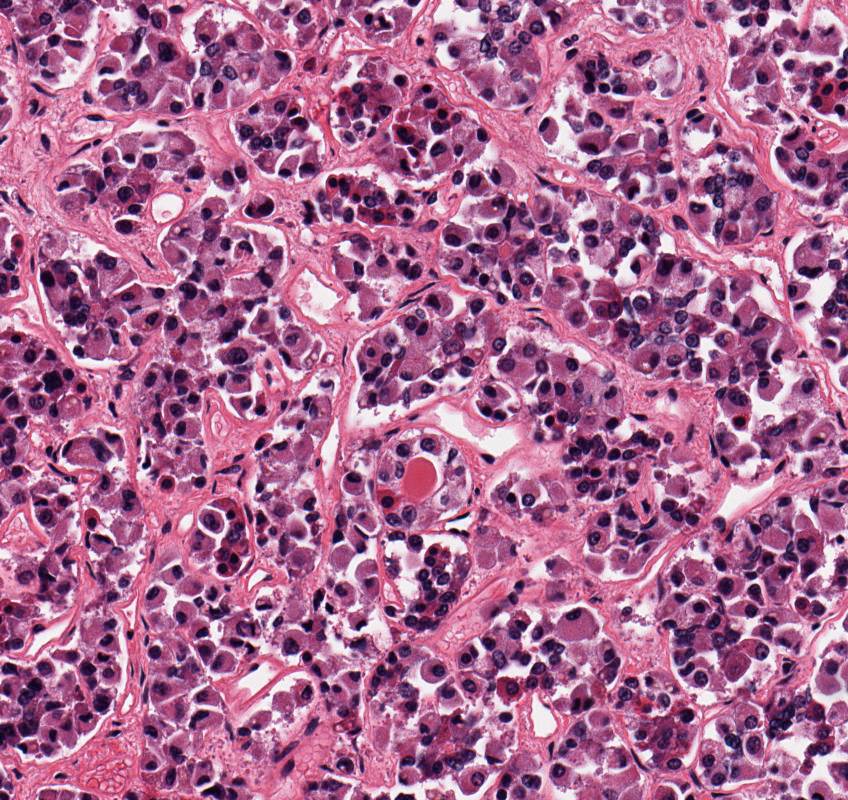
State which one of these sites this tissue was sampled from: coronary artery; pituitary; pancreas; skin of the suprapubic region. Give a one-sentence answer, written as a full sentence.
The source of this tissue sample is the pituitary.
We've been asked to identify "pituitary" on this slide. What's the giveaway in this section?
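Goes with pituitary: cells in rounded nests with thin pink fibrous septa between them, across the whole field. Cells within nests mixed: some with deep red cytoplasm, some purple, some paler; cytoplasm moderate to abundant, granular.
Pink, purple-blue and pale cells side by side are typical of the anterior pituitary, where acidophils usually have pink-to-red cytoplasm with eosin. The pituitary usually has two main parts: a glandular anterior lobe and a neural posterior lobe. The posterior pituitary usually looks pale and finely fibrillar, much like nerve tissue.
No such area here: nests fill the field throughout. Also seen, near centre: a small round space ringed by cells, holding a single homogeneous pink globule.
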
